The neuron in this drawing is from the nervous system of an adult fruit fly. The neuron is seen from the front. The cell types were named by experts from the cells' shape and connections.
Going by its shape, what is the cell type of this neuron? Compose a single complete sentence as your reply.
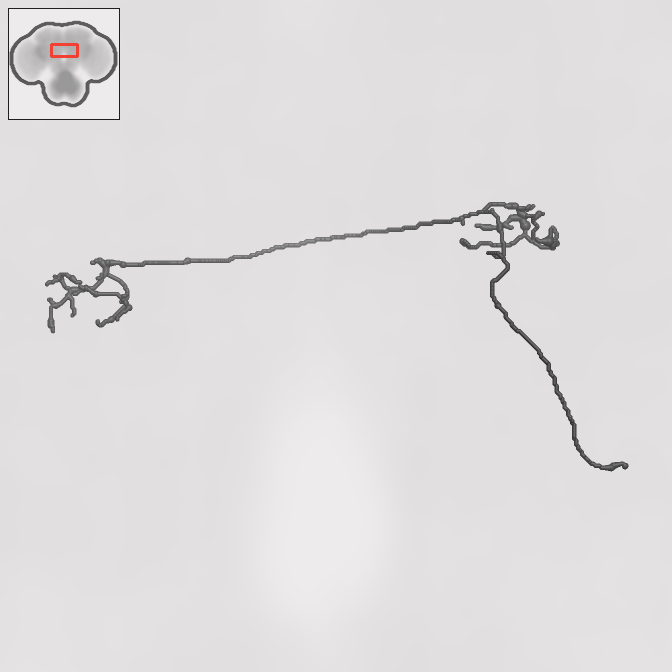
The cell type of this neuron is ORN_D.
